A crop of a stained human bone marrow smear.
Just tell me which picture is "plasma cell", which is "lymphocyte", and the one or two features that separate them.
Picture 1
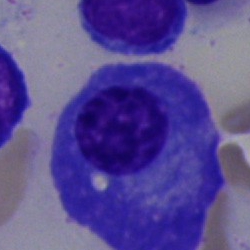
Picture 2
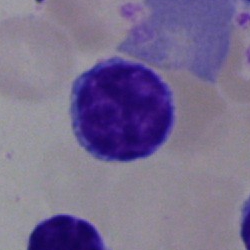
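Picture 2 holds the lymphocyte, and picture 1 the plasma cell. Compare the cytoplasm first: in the plasma cell it is abundant, deep blue and covers more area than the nucleus, while in the lymphocyte it is scarcely visible, at most a very thin rim.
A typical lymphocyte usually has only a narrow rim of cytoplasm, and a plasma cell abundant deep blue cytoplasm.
Next, the nucleus: it lies off-centre toward the upper left in the plasma cell but fills almost the whole lymphocyte.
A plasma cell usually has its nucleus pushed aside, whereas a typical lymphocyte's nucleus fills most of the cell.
The outlines differ too, irregular and somewhat angular in picture 1, round in picture 2. The chromatin, on the other hand, is clumped in both, with dark areas separated by paler ones.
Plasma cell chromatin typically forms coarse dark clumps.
In the lymphocyte you won't find granules or vacuoles.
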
